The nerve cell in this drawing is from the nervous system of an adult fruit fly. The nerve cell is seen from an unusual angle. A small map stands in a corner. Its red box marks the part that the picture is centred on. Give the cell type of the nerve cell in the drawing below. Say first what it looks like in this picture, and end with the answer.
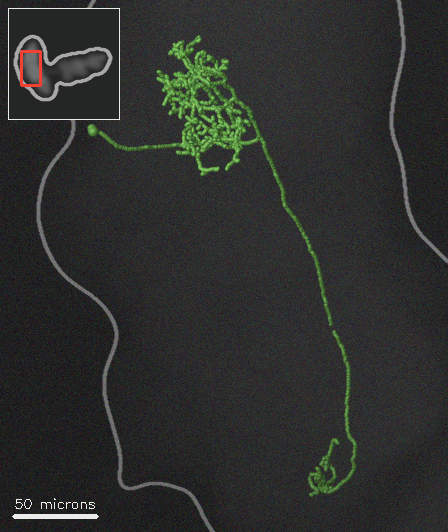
It is in the brain and does not reach the nerve cord. From top to bottom in the picture it spans about 300 microns. It is a central-brain intrinsic neuron. It is of cell type CB3411.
